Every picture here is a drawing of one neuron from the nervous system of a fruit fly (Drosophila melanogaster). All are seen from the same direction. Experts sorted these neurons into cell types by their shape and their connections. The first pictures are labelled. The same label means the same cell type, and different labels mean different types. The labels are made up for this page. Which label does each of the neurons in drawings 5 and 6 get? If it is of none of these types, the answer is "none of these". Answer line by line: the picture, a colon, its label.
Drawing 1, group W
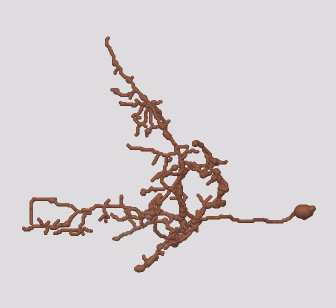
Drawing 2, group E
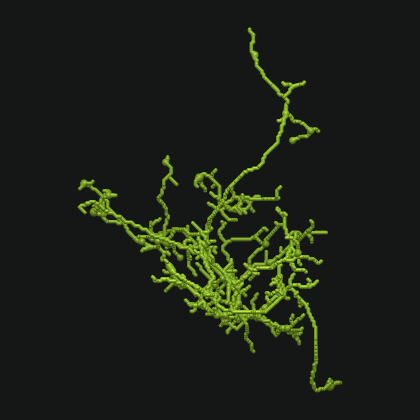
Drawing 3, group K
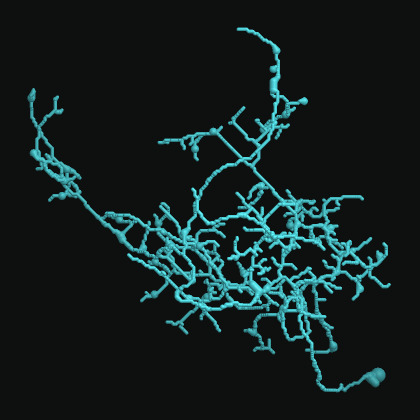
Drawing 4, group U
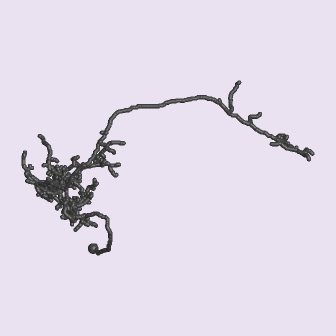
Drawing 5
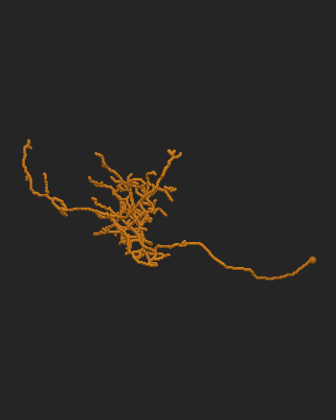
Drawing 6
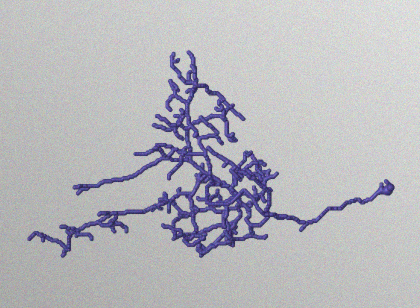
5: none of these
6: group W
